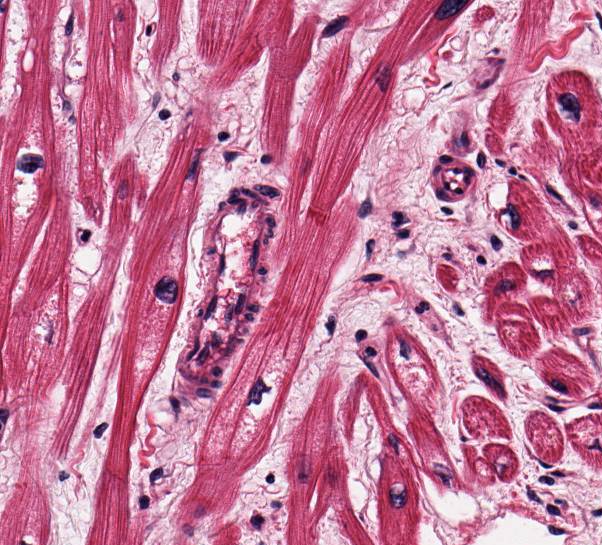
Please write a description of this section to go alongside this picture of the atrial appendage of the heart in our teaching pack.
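Look first at the left and centre, where the muscle fibres are cut lengthwise; over on the right, fibres cut in cross-section are clustered. Several left-hand fibres show a pale clear zone in the cytoplasm beside the nucleus. Between the fibres lies loose, pale, wispy connective tissue. Running obliquely through the centre is a small blood vessel, its wall holding dark elongated nuclei.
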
